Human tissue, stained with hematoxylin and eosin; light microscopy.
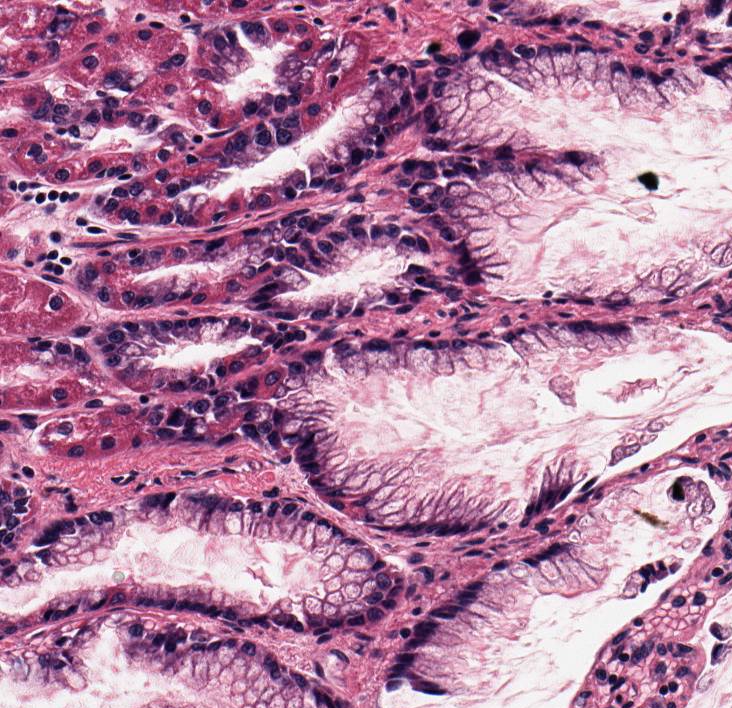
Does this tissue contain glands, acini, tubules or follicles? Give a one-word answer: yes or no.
Yes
